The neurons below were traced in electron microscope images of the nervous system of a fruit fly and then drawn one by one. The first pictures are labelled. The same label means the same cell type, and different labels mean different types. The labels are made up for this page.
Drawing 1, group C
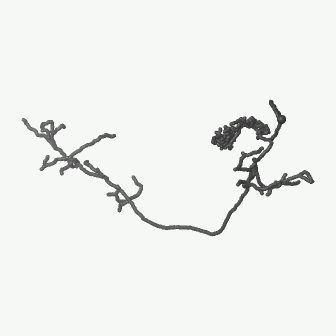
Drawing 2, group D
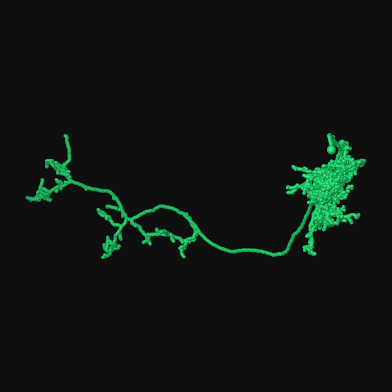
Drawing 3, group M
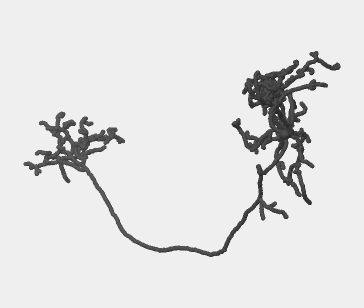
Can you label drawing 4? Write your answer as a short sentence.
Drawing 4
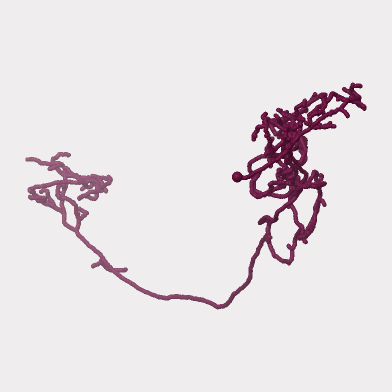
It belongs to group M.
